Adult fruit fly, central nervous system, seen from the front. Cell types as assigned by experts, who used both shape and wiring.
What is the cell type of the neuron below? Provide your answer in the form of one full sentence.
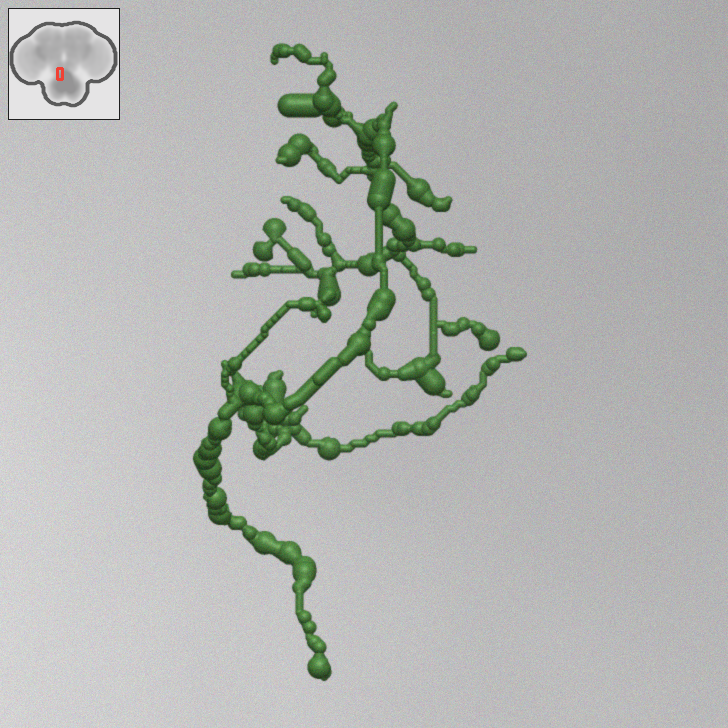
It is to cell type BM_Taste that the neuron belongs.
